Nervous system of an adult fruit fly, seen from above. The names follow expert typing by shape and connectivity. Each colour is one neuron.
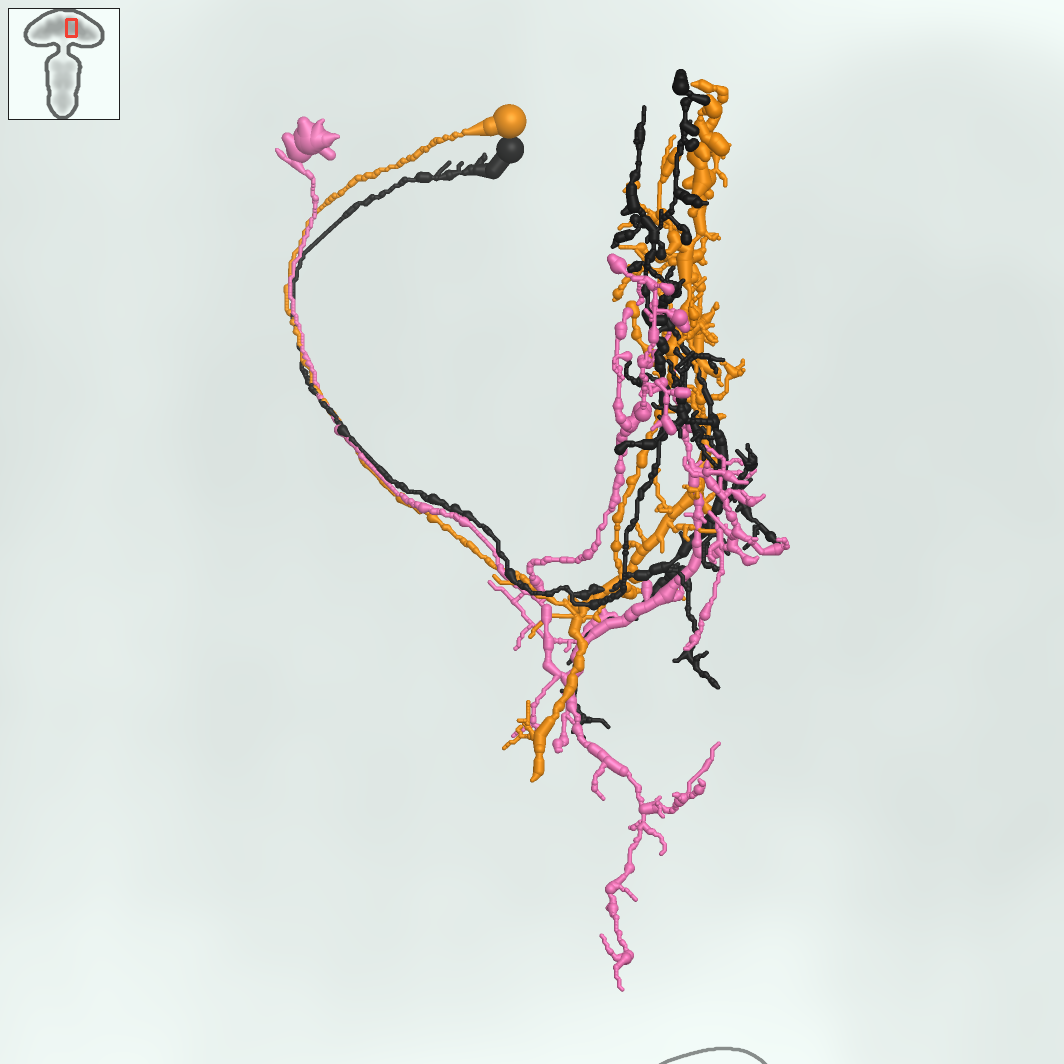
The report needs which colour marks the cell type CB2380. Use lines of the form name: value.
colour: pink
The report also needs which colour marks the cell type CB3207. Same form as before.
colour: black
